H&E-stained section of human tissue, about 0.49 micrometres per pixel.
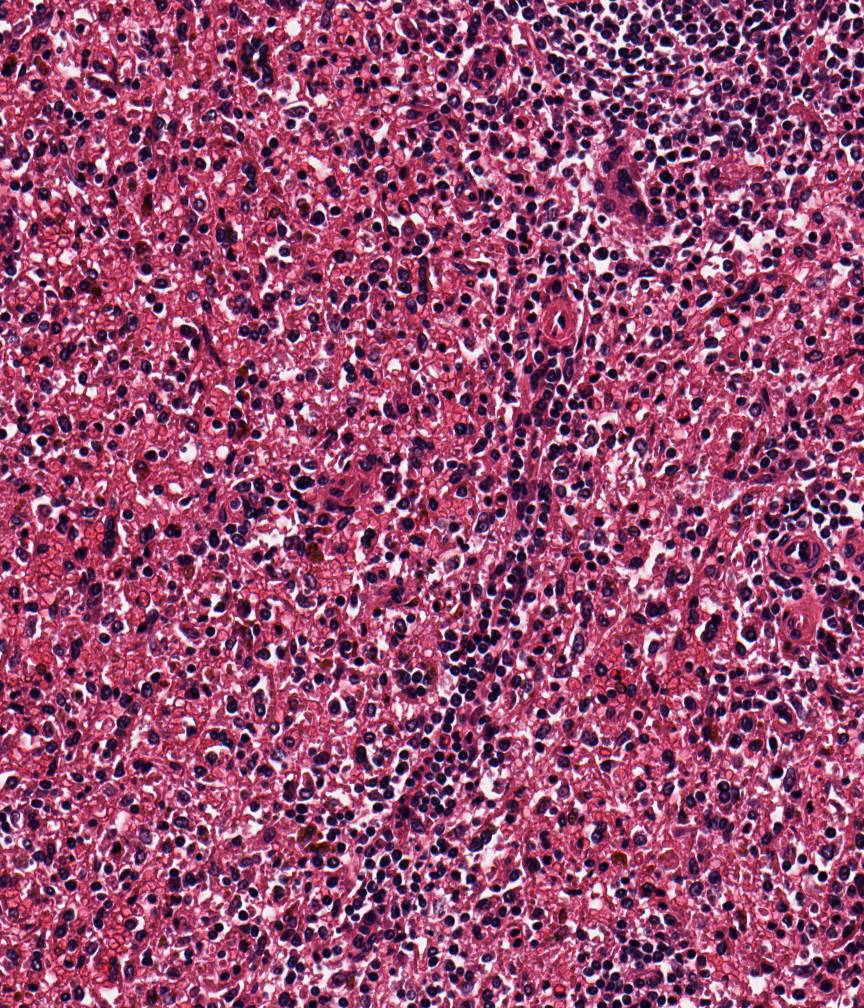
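Spleen, haematoxylin and eosin stained section. The whole field is a diffuse sheet of densely packed cells, without glands, tubules or epithelium. Small round lymphocytes with dark nuclei are most tightly crowded in the upper right corner. A small arteriole with a thick pink wall and narrow lumen lies just right of centre near the top third of the field. No fat cells are present anywhere.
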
